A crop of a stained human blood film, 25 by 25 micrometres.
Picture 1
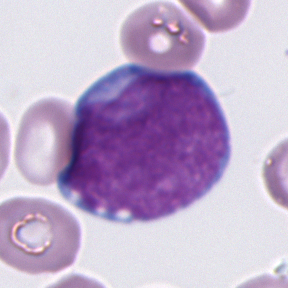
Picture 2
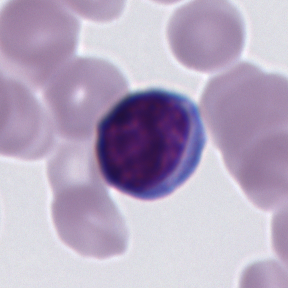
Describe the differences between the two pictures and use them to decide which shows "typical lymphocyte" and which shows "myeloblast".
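Picture 1 is the myeloblast, and picture 2 is the typical lymphocyte. The chromatin is the clearest difference: in picture 1 it is fine and evenly spread with no coarse dark clumps, while in picture 2 it is dark purple and coarsely clumped.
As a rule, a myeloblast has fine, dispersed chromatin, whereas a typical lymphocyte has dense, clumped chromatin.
On size, the myeloblast measures about 16 by 14 micrometres and the lymphocyte about 10 micrometres across.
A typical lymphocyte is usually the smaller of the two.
The nucleus takes up about 80% of the cell's area in the myeloblast and about 70% in the lymphocyte, where it is round to oval, about 9 by 7 micrometres, with no lobes or deep indentation. The cytoplasm is arranged differently too: the myeloblast has a thin deep-blue rim around the nucleus, widest at the upper left, with a few small clear vacuoles along the lower left edge, while the lymphocyte's blue cytoplasm is a narrow crescent mainly along the right side.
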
